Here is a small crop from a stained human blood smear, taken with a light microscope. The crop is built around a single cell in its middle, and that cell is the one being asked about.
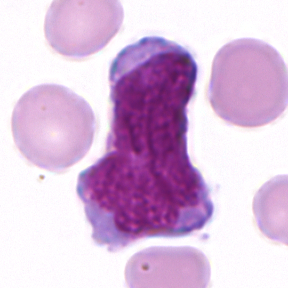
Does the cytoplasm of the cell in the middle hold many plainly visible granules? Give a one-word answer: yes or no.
No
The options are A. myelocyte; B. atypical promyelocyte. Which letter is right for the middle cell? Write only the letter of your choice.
B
